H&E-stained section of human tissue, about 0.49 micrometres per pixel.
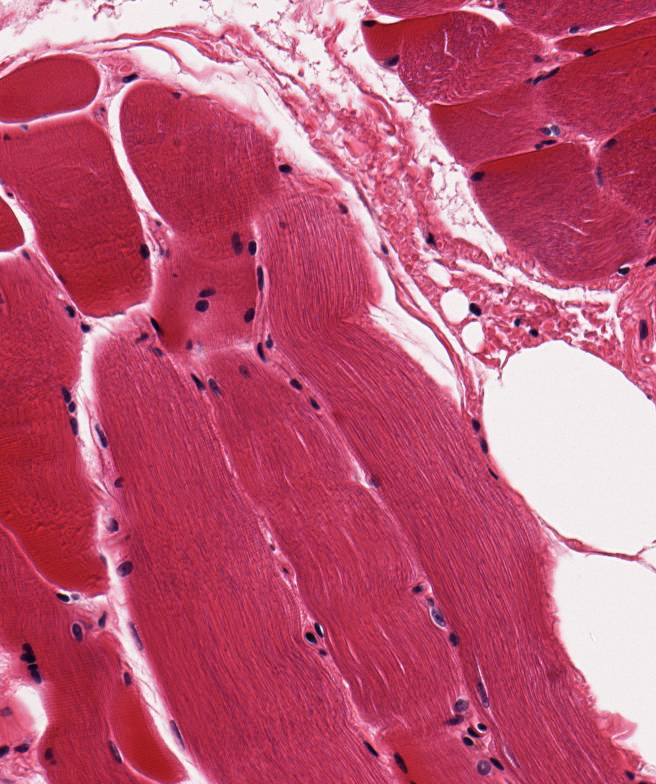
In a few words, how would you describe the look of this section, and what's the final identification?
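Nuclei small, dark, flattened-oval, at fibre edges rather than centres. Fibre cytoplasm deep pink, with fine lengthwise fibrillar lines. Fibres cut across at upper right: angular, polygonal outlines fitting closely together. Large empty rounded fat cell spaces at right edge, middle and lower part. Tissue: skeletal muscle.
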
